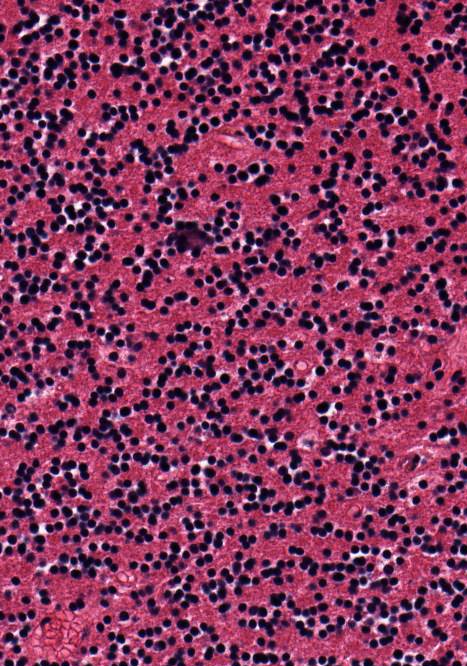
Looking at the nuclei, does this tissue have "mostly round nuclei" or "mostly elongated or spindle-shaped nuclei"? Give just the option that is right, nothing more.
Mostly round nuclei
